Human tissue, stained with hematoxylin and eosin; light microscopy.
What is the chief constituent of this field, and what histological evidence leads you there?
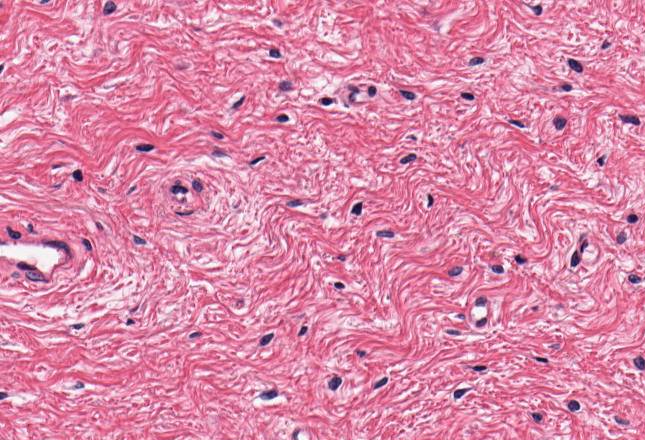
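What you are looking at is dense connective tissue. Notice pink collagen fibres everywhere, with no glands, tubules or other organised units.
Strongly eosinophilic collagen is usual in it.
Now look at the nuclei: dark, spindle-shaped to oval, sparse and evenly scattered.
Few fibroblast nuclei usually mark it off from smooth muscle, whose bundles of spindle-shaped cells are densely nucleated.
Their cytoplasm cannot be told apart from the pink fibres, and there is no epithelium and no fat cells.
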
